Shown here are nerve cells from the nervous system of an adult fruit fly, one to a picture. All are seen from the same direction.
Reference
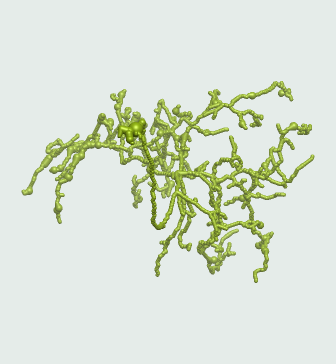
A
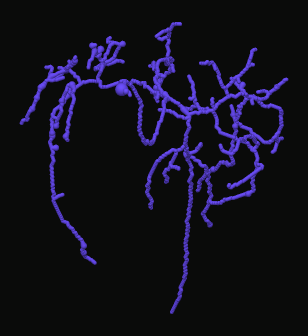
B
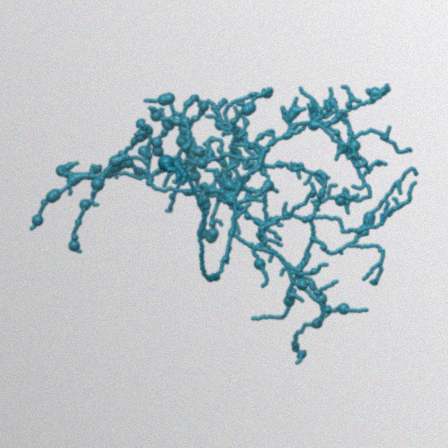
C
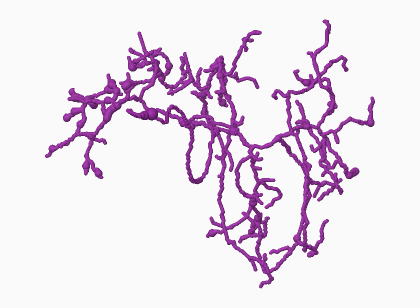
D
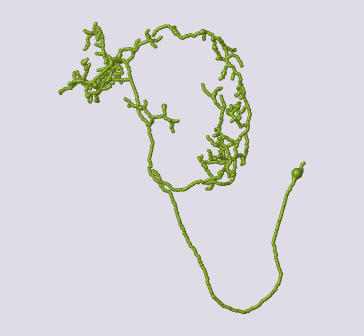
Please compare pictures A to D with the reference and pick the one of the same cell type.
Picture B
